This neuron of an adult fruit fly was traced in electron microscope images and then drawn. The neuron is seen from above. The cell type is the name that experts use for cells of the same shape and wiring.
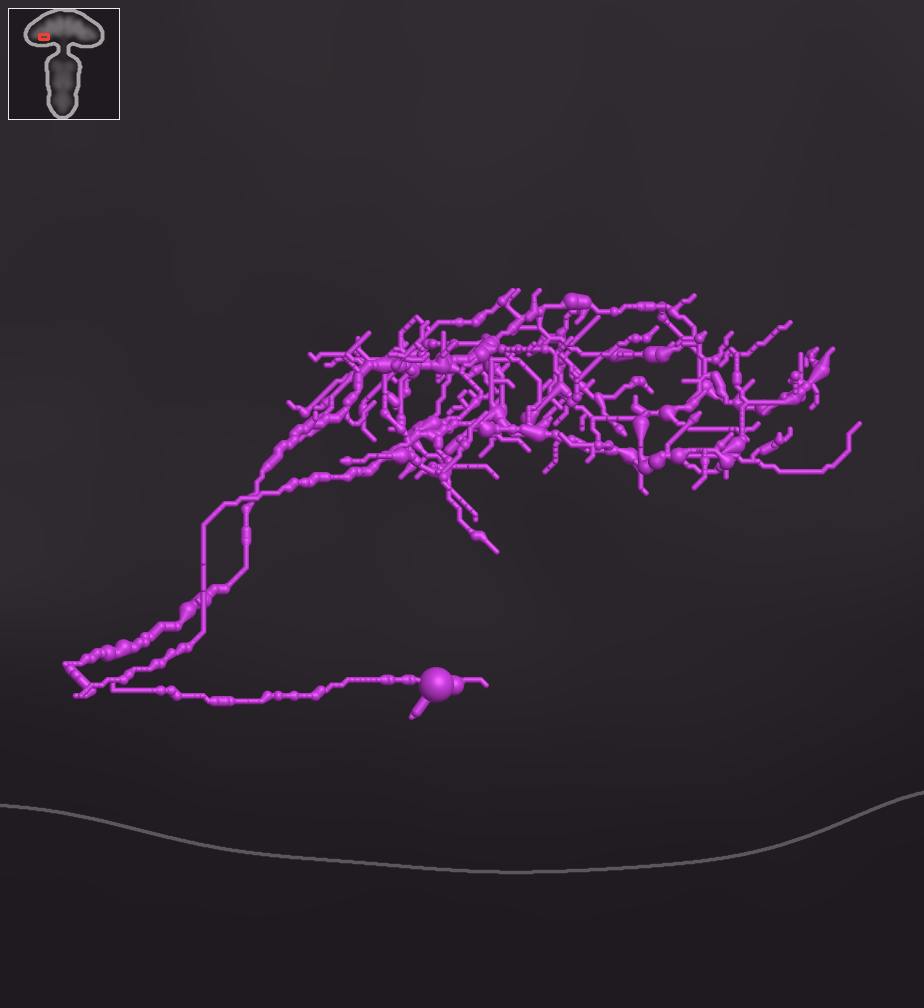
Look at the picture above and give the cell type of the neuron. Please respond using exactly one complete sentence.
The cell type of this neuron is LPi2d.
